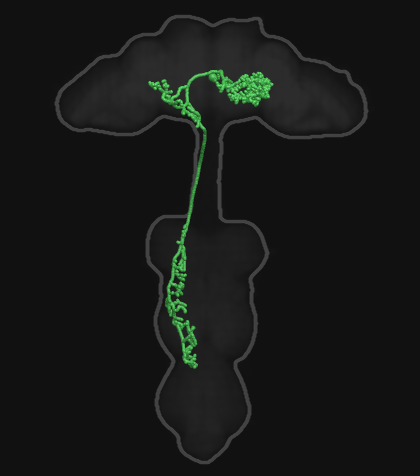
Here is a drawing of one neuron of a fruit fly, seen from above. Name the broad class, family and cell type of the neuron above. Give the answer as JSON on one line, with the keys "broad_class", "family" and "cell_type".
{"broad_class": "descending neuron", "family": "hemilineage MX3", "cell_type": "DNg32"}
